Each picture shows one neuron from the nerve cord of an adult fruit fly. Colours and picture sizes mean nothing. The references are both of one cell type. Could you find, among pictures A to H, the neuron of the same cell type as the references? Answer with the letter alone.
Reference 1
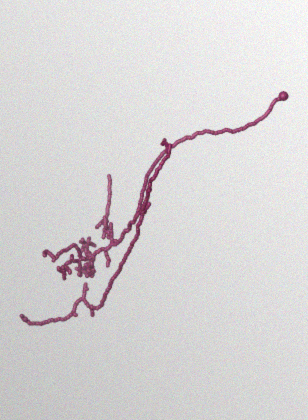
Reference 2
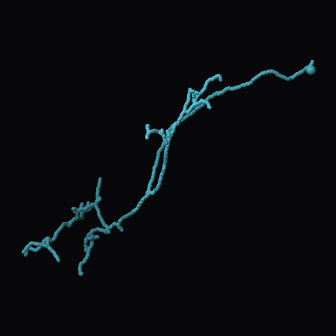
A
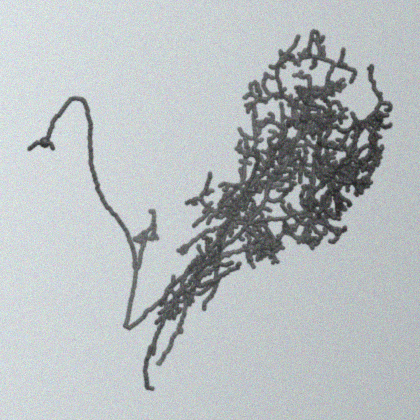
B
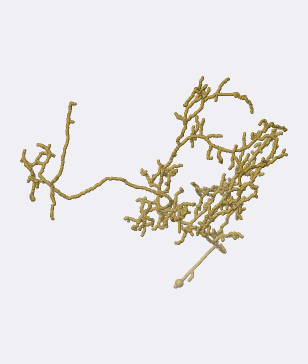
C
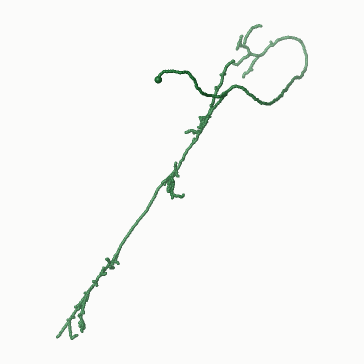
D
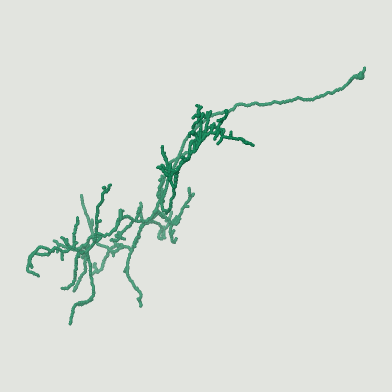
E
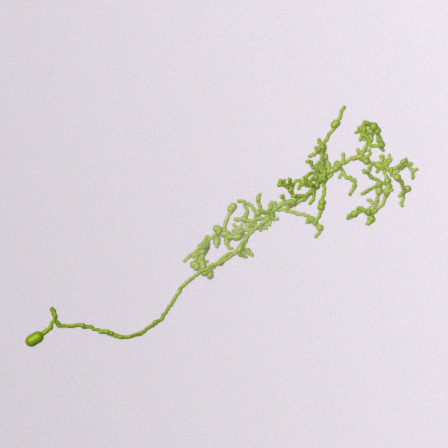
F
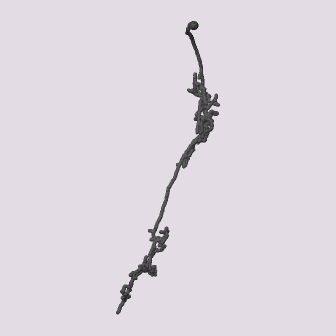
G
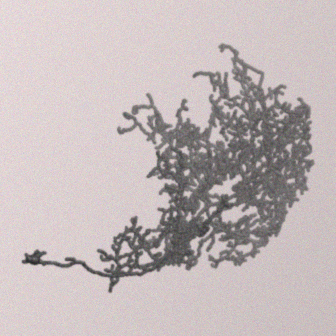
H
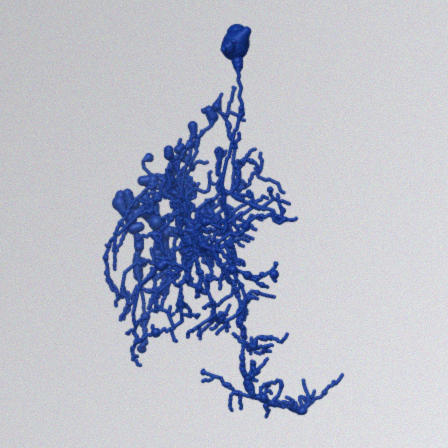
D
